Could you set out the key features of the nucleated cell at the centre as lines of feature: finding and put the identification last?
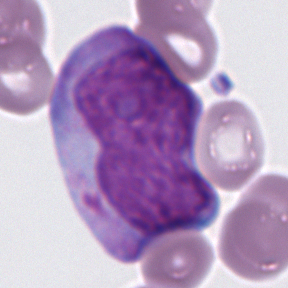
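Chromatin: a fine, loose network rather than dense dark clumps
Outline: nucleus pinched in near its middle, so it looks waisted
Cytoplasm: pale blue
Dots: a few small purple ones in the cytoplasm at the lower left of the cell
Cell: atypical promyelocyte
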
